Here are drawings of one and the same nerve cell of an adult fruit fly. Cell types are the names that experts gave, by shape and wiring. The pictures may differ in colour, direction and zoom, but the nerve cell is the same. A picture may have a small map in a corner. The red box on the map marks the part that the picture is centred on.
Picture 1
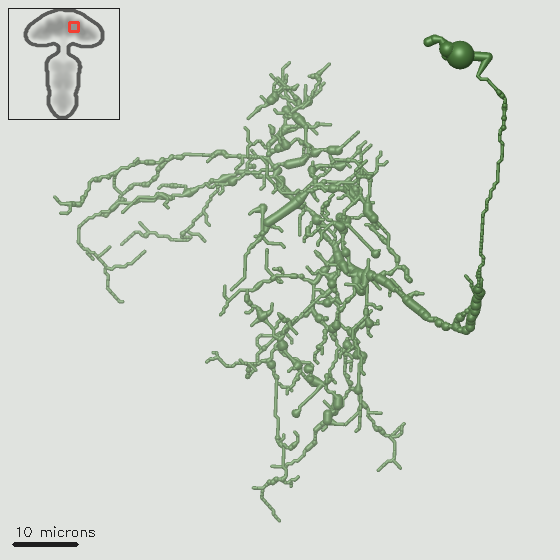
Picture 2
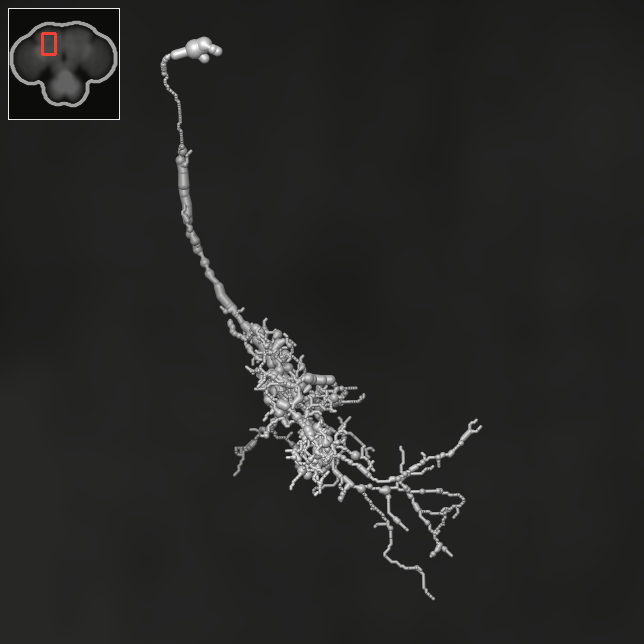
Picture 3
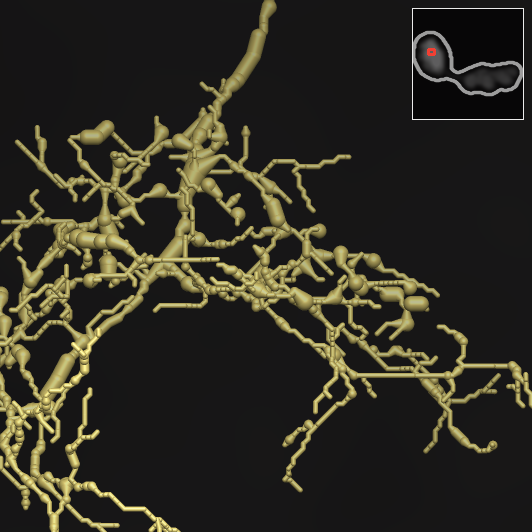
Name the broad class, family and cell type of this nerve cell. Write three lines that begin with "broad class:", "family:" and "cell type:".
broad class: central-brain intrinsic neuron
family: hemilineage VLPd&p1_dorsal
cell type: PVLP004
